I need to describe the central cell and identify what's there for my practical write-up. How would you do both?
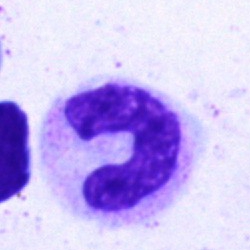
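Roughly round and smooth, the cell outline encloses a nucleus formed into a curved, C-shaped band whose opening faces left. The chromatin is dark purple and coarsely clumped. No vacuoles are seen in the cytoplasm. Band neutrophil is the name to give this cell.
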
